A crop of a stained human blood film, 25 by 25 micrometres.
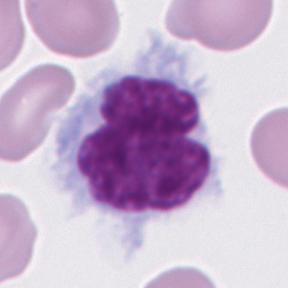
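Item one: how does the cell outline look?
Irregular and ragged rather than smooth, with fine hair-like projections around most of its circumference.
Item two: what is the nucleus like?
Its outline is lobulated, with indentations on its sides, and it measures about 12 micrometres across.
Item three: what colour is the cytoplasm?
Pale greyish blue.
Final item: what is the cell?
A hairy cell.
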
